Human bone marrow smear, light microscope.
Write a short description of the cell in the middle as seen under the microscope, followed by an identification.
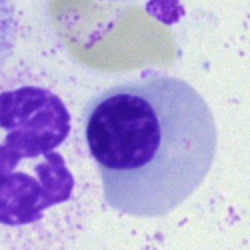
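Look first at the nucleus: it sits off-centre, toward the left of the cell. Around it the cytoplasm is abundant, pale grey-blue and largely free of granules. The outline is smooth, with no surface projections. This cell is an erythroblast.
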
